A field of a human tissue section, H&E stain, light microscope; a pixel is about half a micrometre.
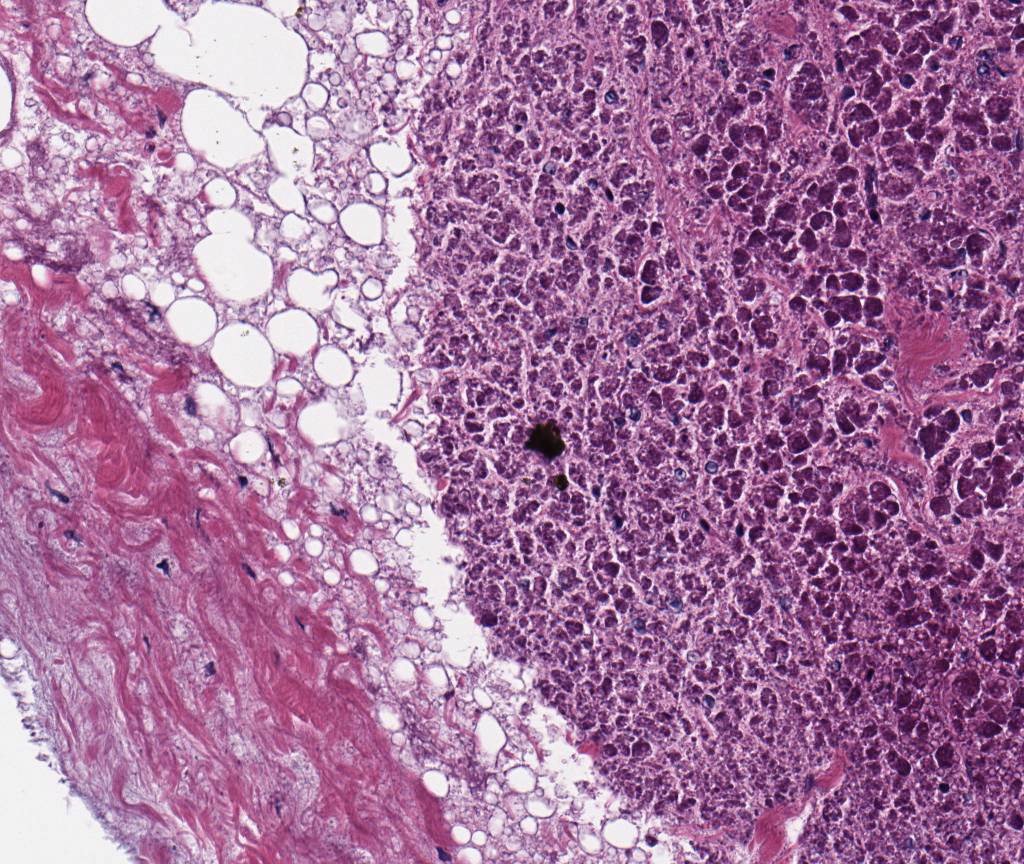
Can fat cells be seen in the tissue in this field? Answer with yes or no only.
Yes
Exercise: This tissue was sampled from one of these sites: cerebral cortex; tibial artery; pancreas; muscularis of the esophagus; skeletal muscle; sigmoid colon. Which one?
pancreas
